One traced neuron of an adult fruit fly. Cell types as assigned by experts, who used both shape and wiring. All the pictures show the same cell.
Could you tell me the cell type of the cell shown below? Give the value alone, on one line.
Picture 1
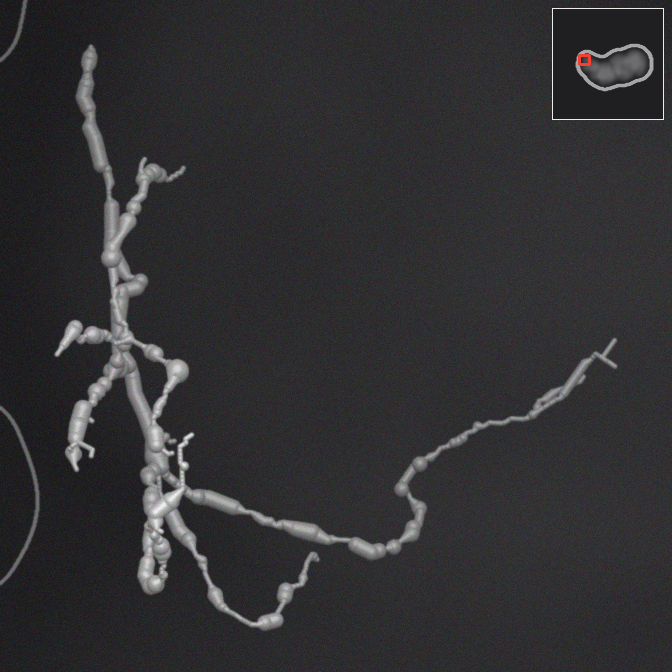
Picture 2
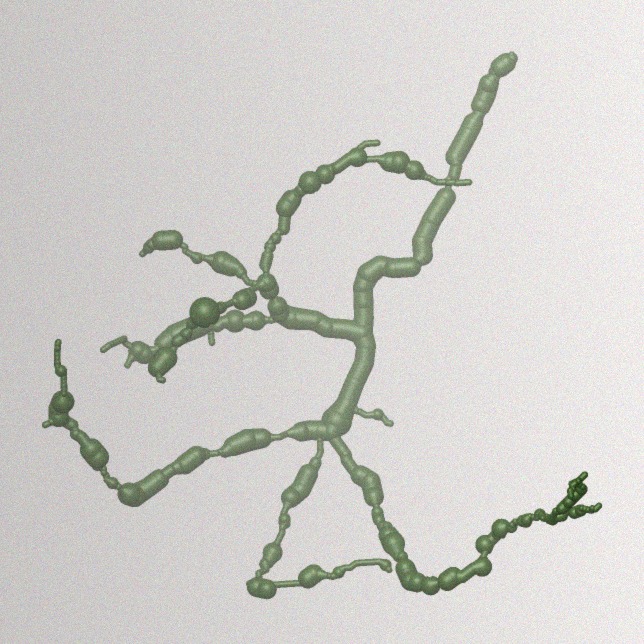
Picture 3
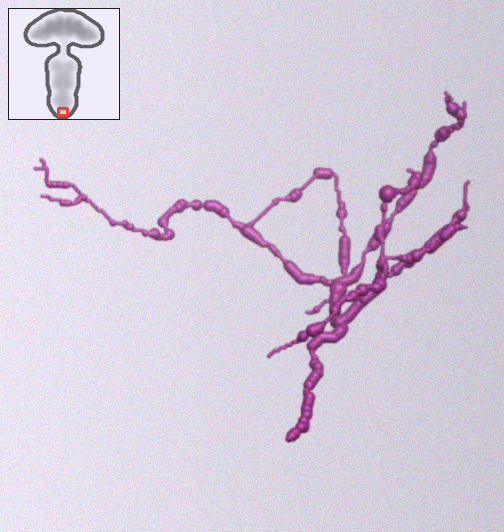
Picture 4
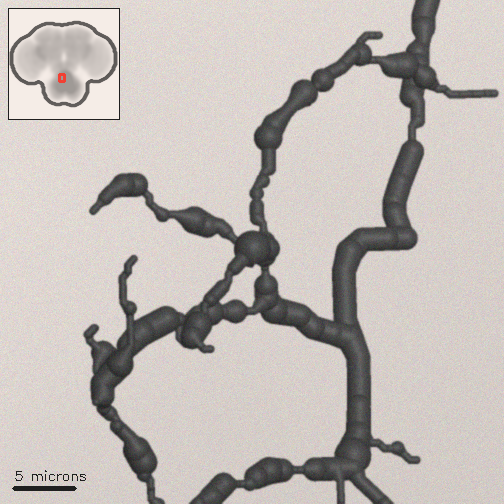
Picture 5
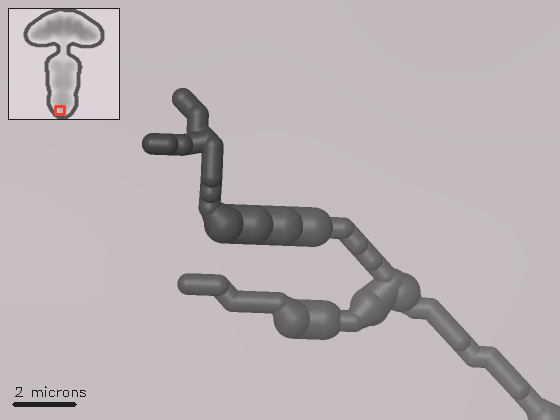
SNxx17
